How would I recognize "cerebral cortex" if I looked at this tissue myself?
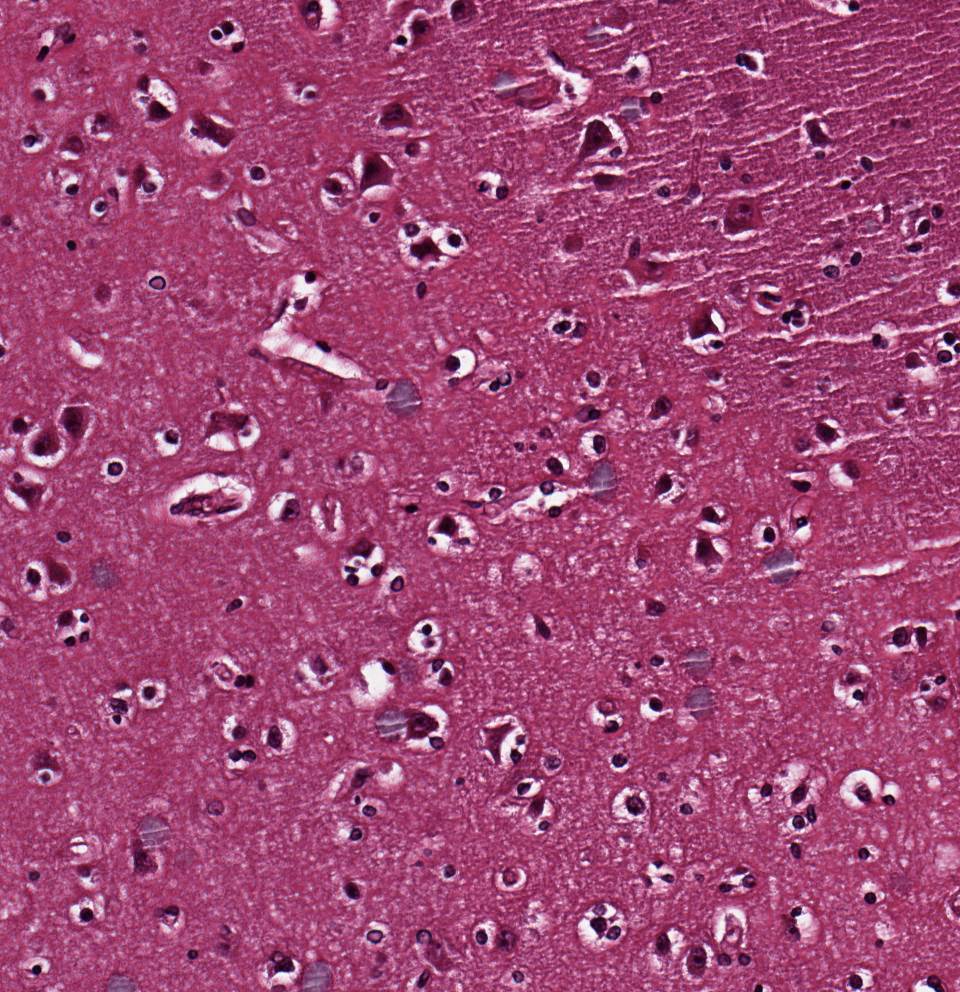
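Checking the field against cerebral cortex, point one: a finely granular pink neuropil fills the whole field, with cells scattered through it and no epithelium or glands. Point two: many neurons with angular purple cell bodies lie across the field, each sitting in a clear space.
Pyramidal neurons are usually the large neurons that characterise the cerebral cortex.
Point three: small dark round nuclei with little visible cytoplasm sit singly in the neuropil between the neurons. Point four: a few thin-walled small vessels with elongated nuclei run through the left half of the field within clear clefts.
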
